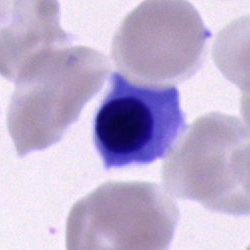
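Erythroblast: the cell in the middle. Its outline is irregular and angular, with pointed corners in place of a smooth curve. The nucleus is placed toward the left side of the cell. Throughout the nucleus, chromatin is dense and very dark purple. No granules appear in the cytoplasm.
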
